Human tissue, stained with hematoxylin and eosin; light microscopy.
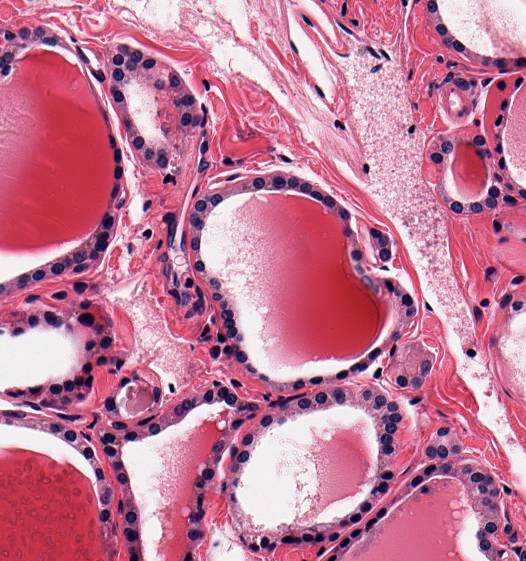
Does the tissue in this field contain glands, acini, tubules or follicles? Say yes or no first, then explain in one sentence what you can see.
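Yes. Each follicle is lined by a single layer of low cuboidal epithelial cells.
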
